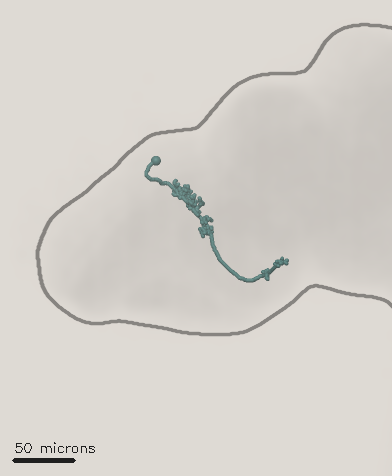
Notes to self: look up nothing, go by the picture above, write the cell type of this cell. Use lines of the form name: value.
cell type: Tm12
